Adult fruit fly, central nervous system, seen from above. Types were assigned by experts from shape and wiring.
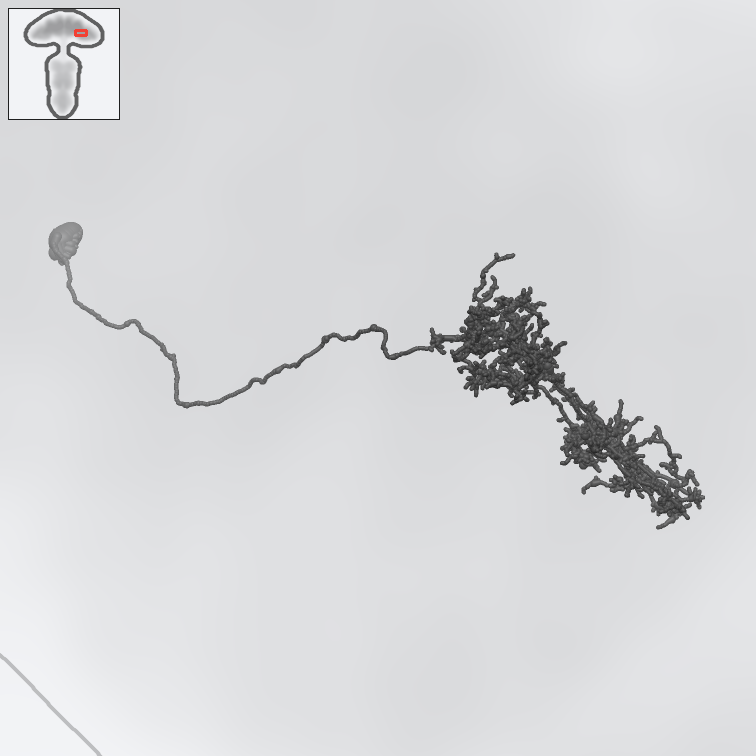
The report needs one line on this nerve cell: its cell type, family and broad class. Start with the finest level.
Li14; Li; optic-lobe intrinsic neuron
